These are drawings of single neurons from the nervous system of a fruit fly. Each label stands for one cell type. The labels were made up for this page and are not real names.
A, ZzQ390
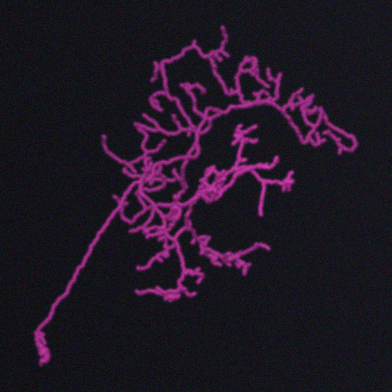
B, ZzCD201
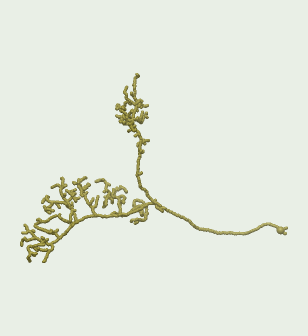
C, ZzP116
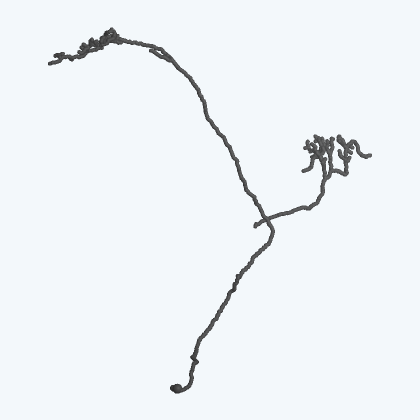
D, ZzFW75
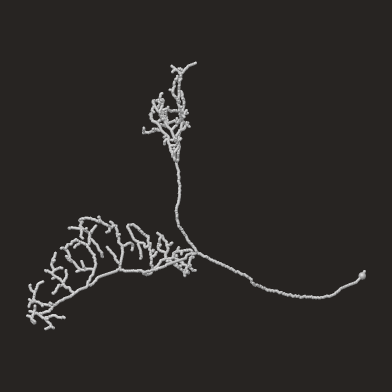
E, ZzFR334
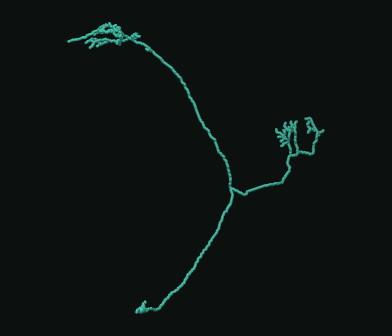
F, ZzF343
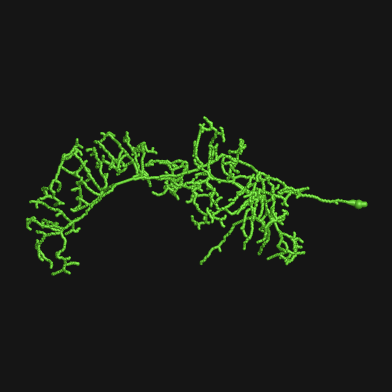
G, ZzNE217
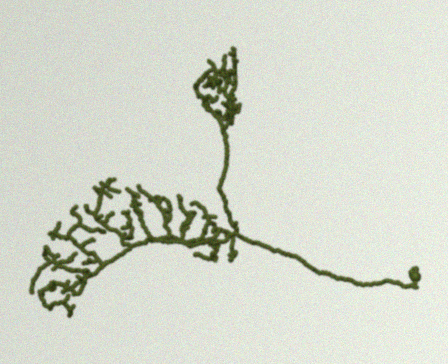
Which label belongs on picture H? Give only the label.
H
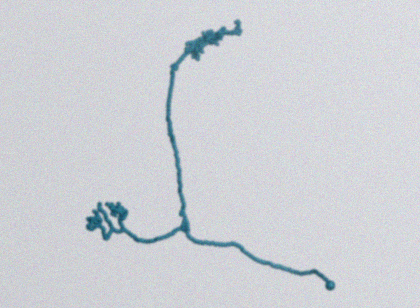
ZzP116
